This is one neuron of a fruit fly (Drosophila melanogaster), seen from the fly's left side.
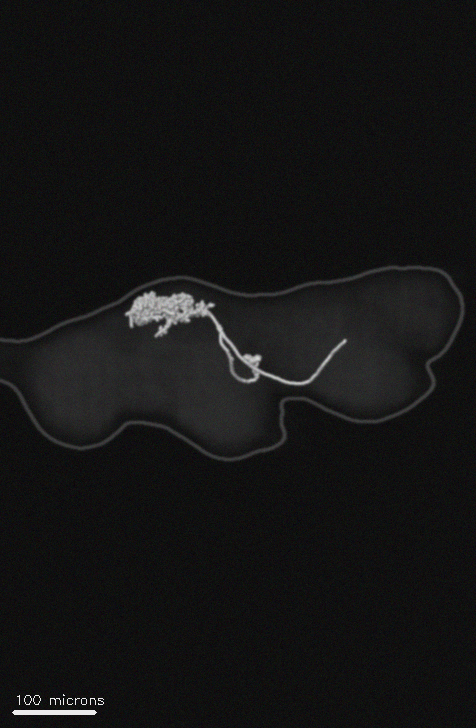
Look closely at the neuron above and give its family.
hemilineage 03B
